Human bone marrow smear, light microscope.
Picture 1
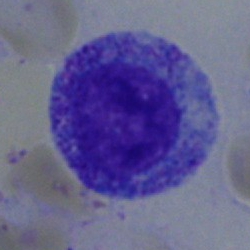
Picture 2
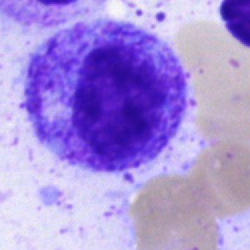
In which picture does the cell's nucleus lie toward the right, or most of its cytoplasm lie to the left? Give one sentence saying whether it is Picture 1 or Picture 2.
The cell in picture 2 has its nucleus toward the right side.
